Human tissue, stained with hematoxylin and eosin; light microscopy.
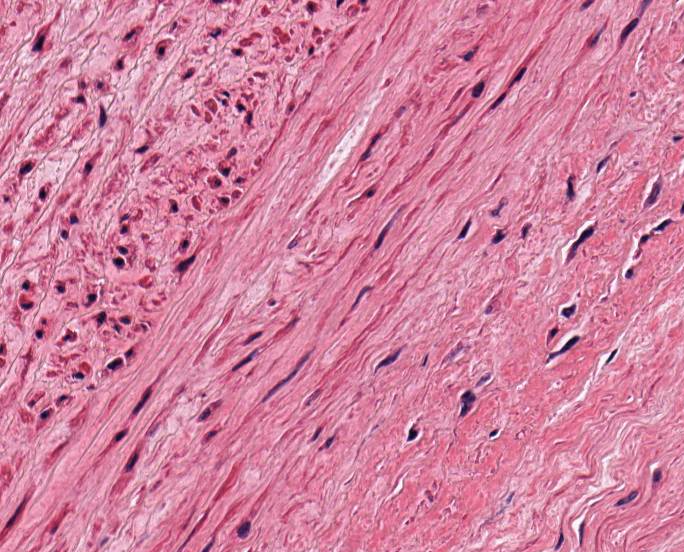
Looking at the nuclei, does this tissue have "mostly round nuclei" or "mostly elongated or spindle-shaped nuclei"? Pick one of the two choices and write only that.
Mostly elongated or spindle-shaped nuclei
